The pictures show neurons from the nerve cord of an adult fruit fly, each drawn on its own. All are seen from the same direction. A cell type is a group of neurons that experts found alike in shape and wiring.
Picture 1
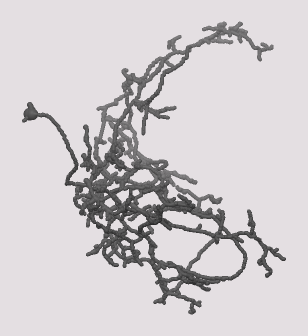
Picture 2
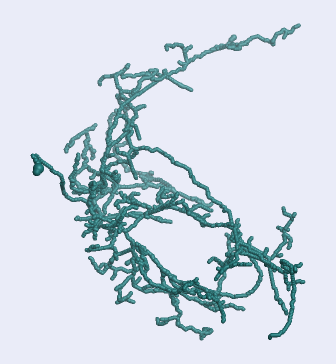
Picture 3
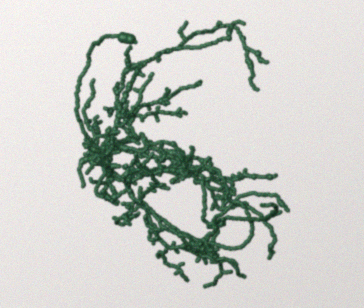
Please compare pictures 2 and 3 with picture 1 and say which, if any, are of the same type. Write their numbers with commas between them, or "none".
2, 3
